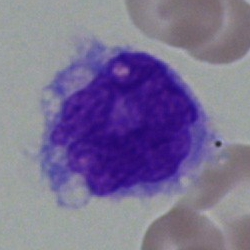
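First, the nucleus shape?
Irregular and folded, filling most of the cell, with a small pale pink spot near its top.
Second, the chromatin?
Deep purple and clumped, with paler patches between the clumps.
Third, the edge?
Small bubble-like blebs of cytoplasm project from the lower left.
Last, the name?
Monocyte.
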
